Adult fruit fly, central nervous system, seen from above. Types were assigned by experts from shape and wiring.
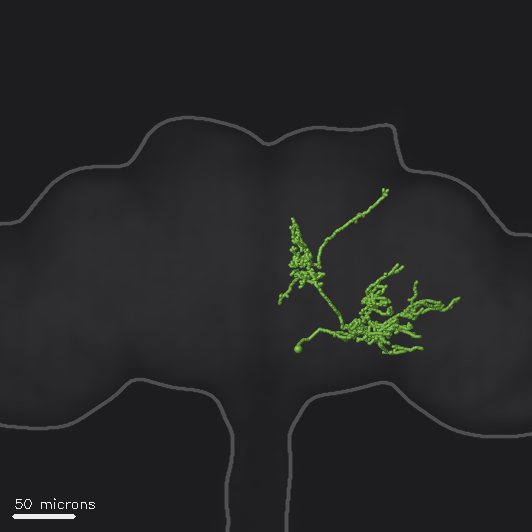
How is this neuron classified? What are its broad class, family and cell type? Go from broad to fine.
central-brain intrinsic neuron; hemilineage DM3_dorso_lateral; SMP327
